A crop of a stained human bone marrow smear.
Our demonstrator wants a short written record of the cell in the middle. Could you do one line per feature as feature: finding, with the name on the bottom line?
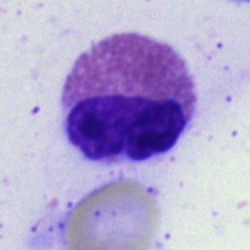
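Outline: nicely round and smooth
Nucleus: lying across the lower half of the cell
Nucleolus: none you can make out
Granules: pinkish ones filling the cytoplasm
Name: eosinophil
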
